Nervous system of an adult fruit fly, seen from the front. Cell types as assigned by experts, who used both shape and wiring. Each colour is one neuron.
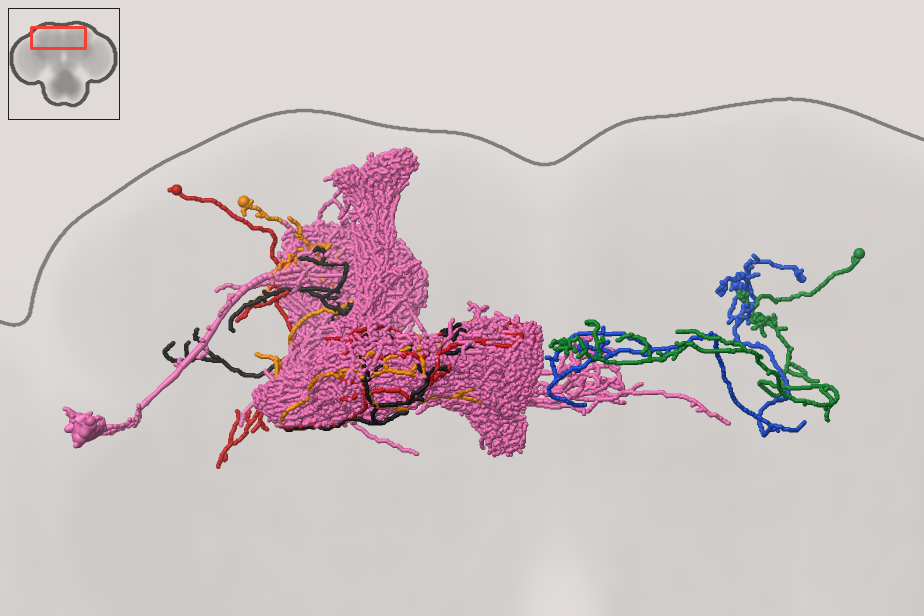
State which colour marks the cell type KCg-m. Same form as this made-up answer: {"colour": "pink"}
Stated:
{"colour": "blue"}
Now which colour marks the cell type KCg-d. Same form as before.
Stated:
{"colour": "green"}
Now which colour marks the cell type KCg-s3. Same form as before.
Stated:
{"colour": "black"}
